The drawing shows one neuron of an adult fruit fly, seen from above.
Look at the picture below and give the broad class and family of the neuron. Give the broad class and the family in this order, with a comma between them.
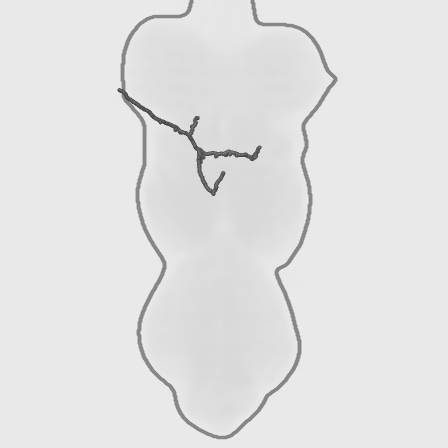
sensory neuron entering the nerve cord, class mechanosensory proprioceptive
